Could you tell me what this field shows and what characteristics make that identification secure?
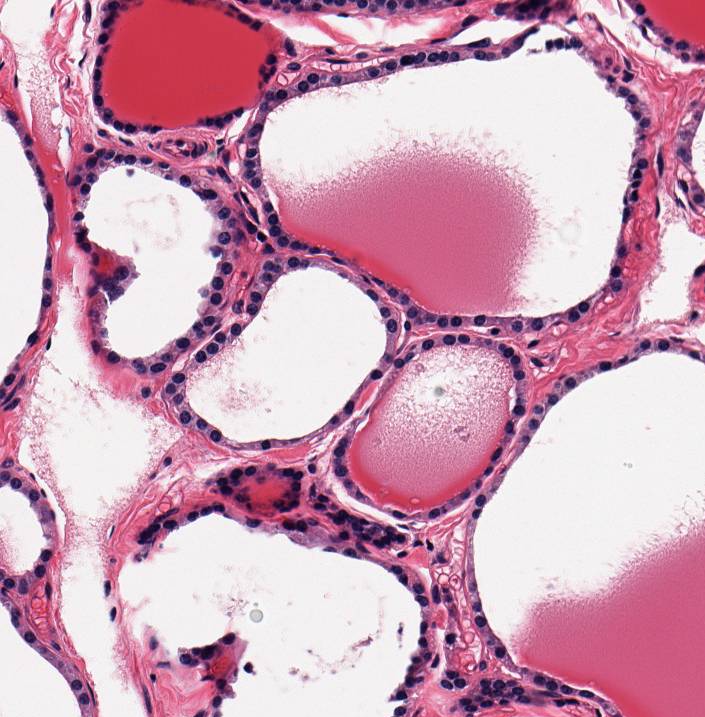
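Thyroid follicles of widely varying size, rounded to irregular, pack the field. Each has a single lining layer of flattened to low cuboidal cells with small, round, dark, evenly spaced nuclei.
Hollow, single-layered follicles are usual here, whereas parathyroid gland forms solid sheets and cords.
In the large upper-central follicle, pink content fades at the margin into a pale, finely streaked fringe.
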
